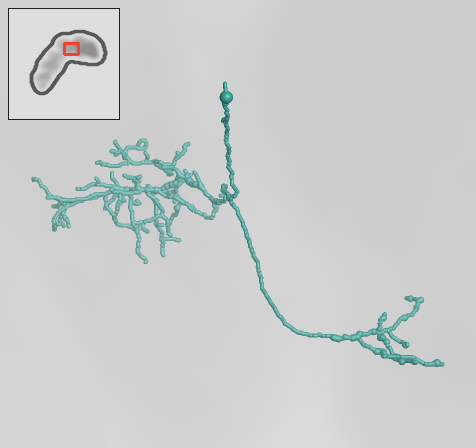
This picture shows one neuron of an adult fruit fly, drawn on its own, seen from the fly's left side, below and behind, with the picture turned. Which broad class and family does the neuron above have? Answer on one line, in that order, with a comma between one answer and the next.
visual projection neuron, LC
